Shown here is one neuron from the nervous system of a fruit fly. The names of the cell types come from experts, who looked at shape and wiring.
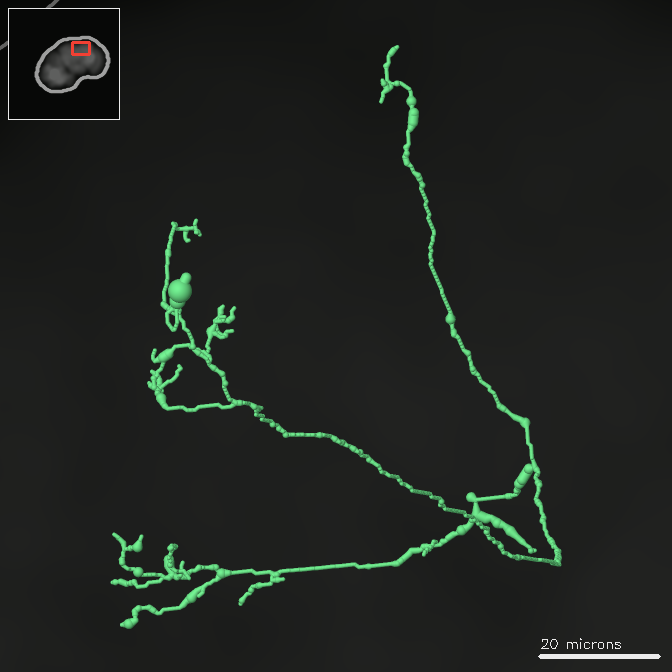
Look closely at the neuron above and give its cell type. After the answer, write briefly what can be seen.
It is of cell type KCa'b'-ap2. It is a central-brain intrinsic neuron. The cell body is on the left of the picture. From top to bottom in the picture it spans about 100 microns.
